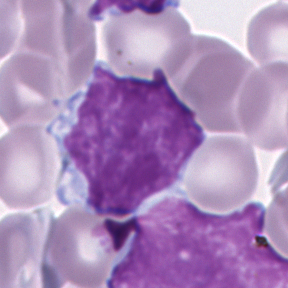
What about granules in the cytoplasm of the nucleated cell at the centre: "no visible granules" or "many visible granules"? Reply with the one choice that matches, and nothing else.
No visible granules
